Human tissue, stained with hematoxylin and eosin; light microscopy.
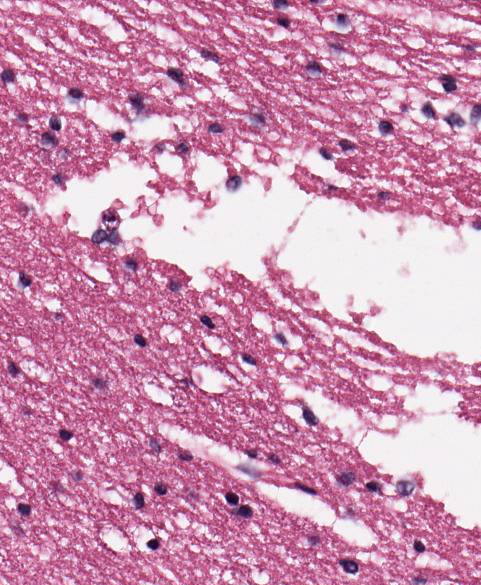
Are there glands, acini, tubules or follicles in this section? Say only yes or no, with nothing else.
No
